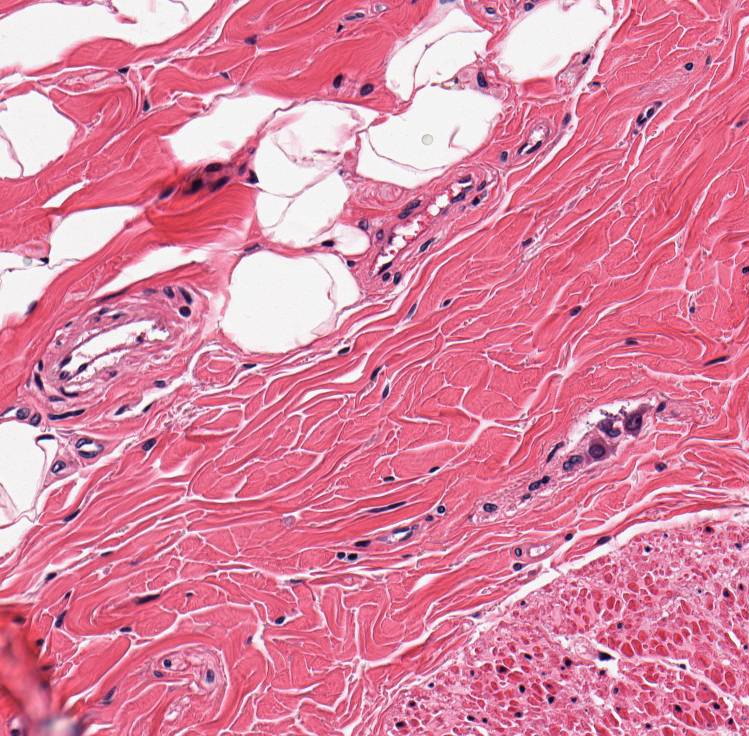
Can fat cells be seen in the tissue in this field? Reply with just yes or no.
Yes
